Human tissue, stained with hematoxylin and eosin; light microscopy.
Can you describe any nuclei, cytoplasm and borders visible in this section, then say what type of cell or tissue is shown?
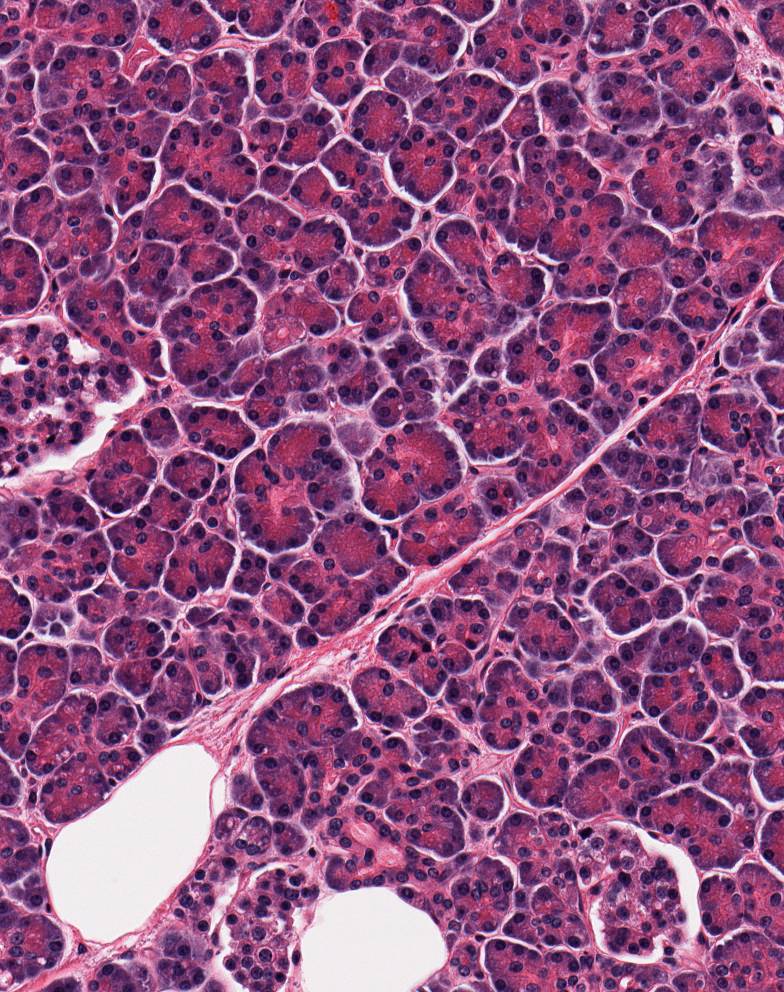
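Closely packed small rounded glandular acini fill the entire field. Their acinar cells show deep pink granular cytoplasm toward the centre of each acinus and more purple cytoplasm toward its edge. Round, dark acinar cell nuclei sit at the outer edge of each acinus. Only very scant stroma separates neighbouring acini. This is pancreas.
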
